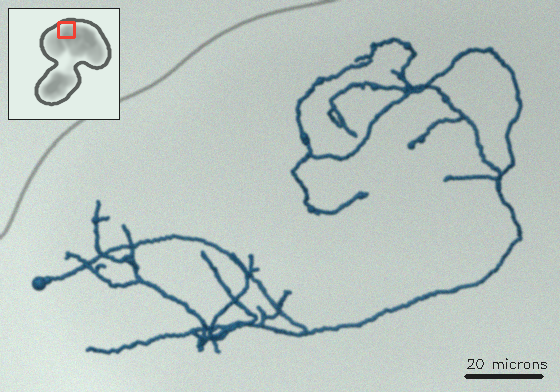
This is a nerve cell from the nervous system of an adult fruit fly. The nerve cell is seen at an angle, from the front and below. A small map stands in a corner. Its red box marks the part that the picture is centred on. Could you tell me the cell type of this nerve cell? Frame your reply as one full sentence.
As a matter of cell type, the nerve cell is LHPV5b1.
